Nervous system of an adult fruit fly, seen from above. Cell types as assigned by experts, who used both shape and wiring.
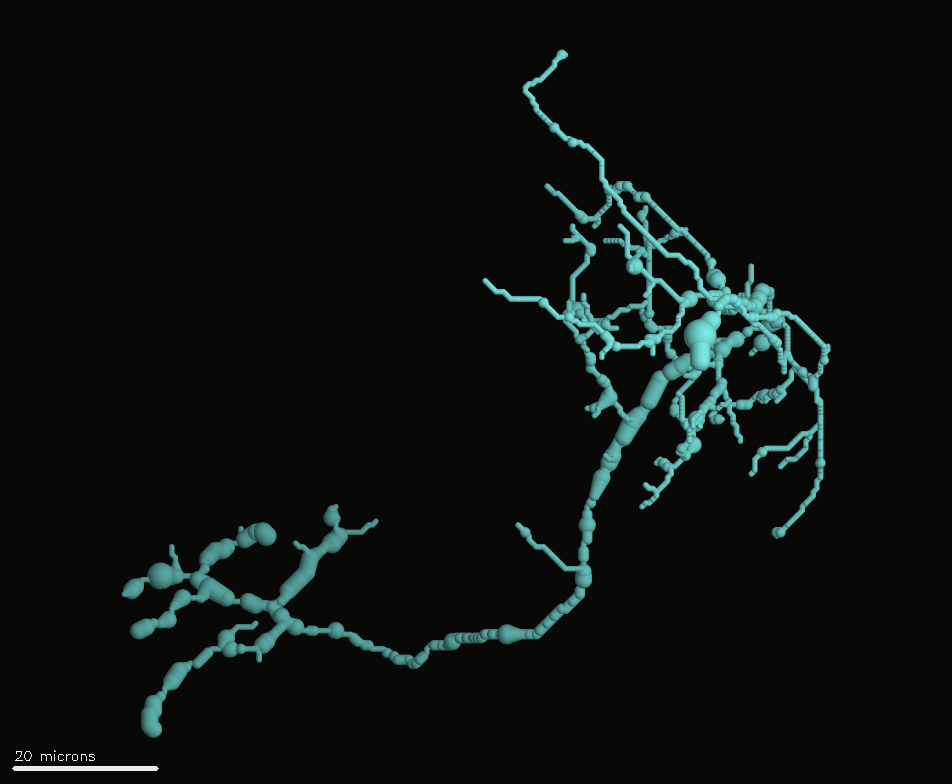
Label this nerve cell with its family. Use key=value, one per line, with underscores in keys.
family=hemilineage 19A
